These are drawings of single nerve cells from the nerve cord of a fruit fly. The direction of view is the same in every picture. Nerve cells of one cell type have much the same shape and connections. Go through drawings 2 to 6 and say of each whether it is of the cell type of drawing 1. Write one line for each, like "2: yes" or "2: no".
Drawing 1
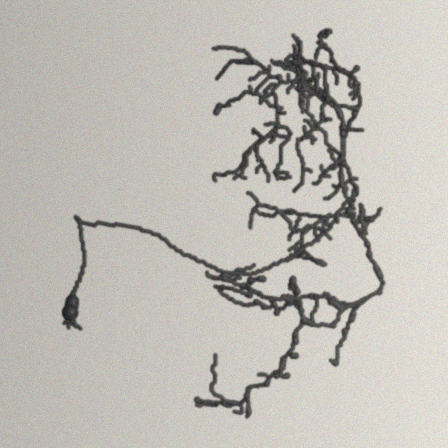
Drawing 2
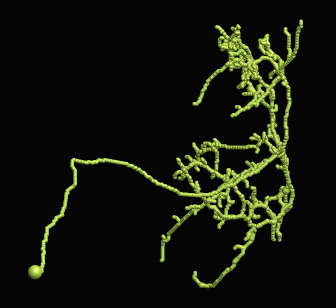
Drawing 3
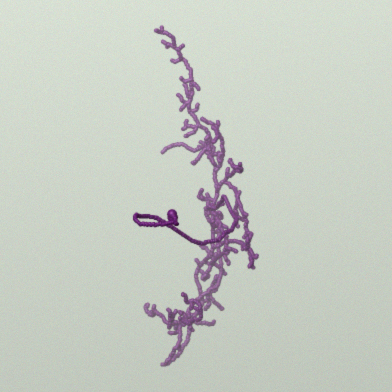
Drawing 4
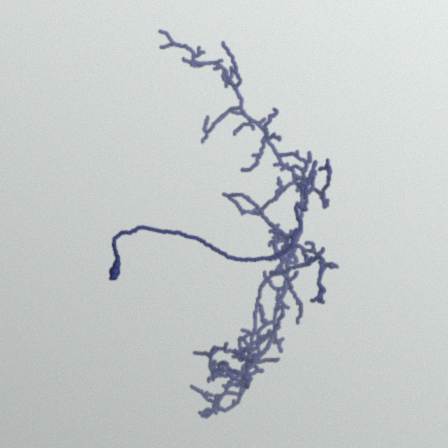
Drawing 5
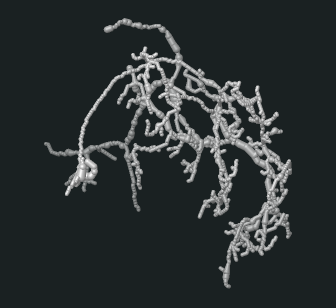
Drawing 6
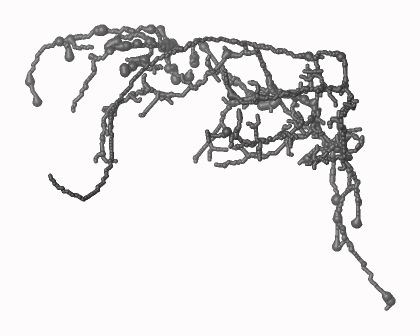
2: yes
3: no
4: no
5: no
6: yes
